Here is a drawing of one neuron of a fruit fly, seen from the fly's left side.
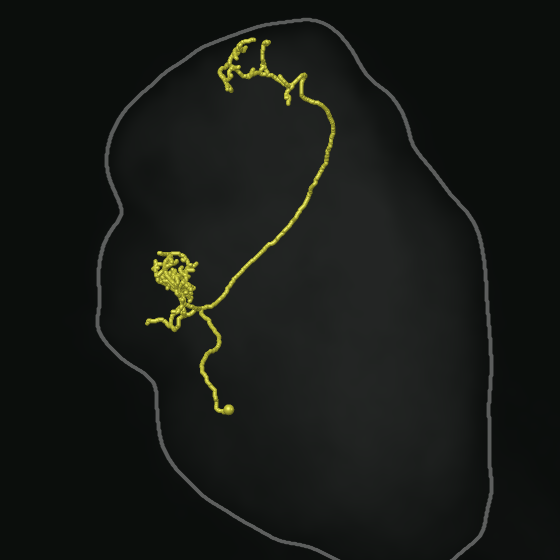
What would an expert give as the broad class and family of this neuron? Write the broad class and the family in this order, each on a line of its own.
central-brain intrinsic neuron
hemilineage ALlv1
